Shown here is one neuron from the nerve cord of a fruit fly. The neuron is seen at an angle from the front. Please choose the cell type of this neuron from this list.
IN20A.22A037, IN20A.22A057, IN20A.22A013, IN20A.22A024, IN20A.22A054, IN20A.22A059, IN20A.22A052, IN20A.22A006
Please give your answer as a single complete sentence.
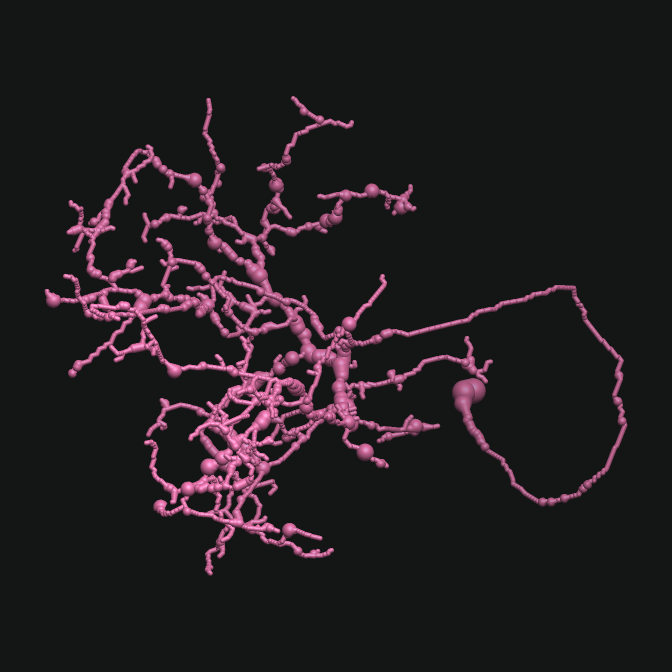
The neuron is categorized under cell type IN20A.22A057.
